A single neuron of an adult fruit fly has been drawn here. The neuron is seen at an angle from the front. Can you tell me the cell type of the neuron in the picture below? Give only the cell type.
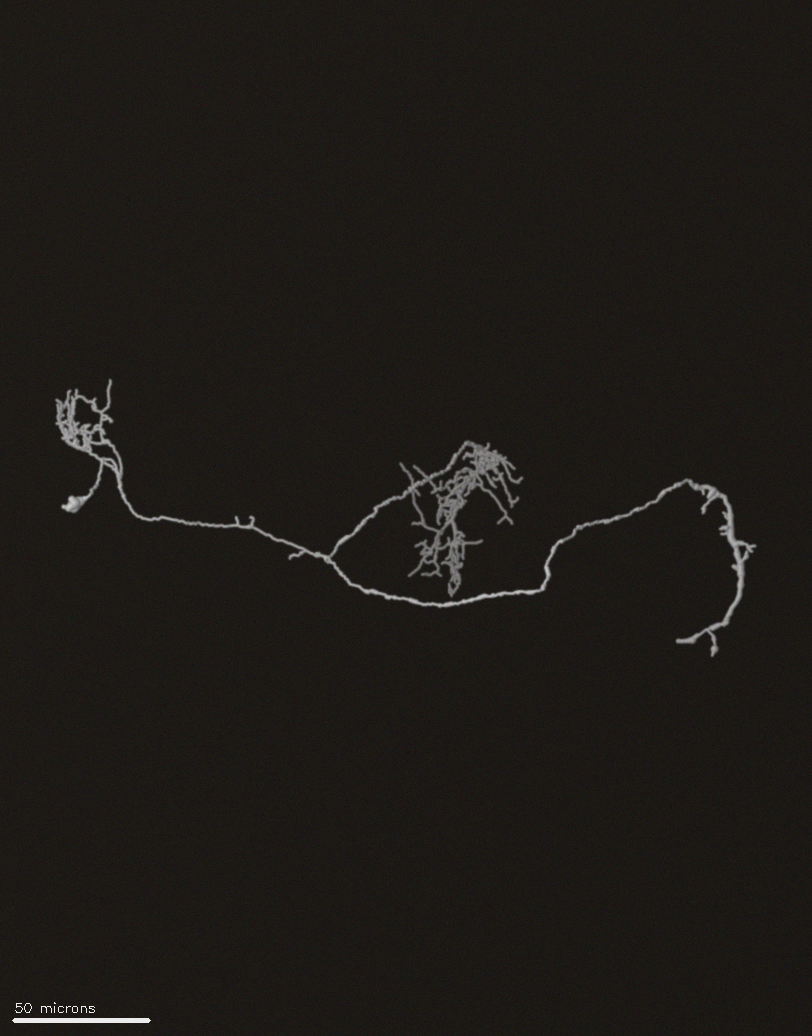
PS083_a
